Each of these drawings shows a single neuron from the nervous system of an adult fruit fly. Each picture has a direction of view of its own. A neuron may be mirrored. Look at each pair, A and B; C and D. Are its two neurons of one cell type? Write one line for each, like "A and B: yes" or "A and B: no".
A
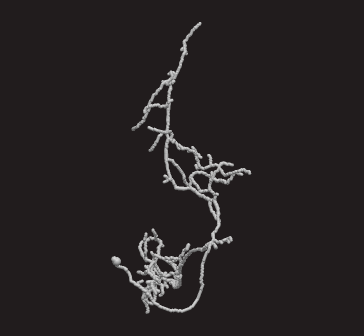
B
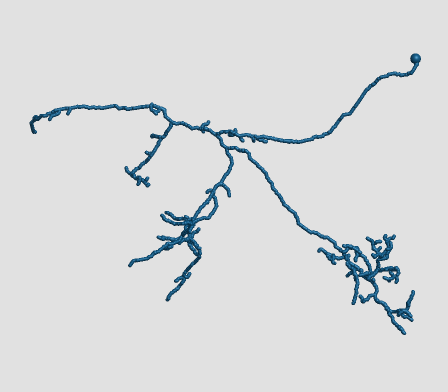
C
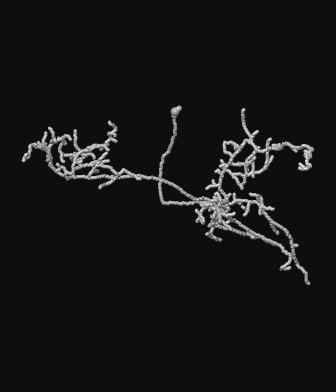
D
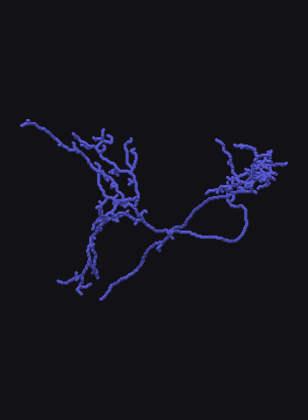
A and B: no
C and D: yes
